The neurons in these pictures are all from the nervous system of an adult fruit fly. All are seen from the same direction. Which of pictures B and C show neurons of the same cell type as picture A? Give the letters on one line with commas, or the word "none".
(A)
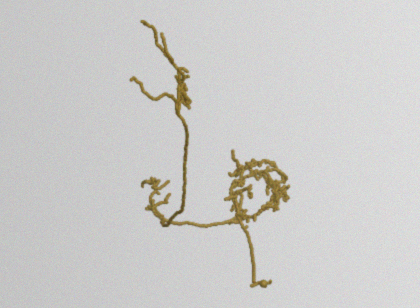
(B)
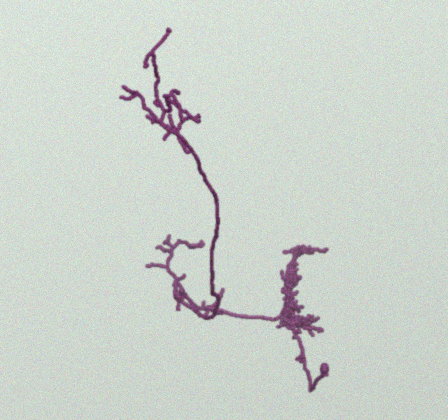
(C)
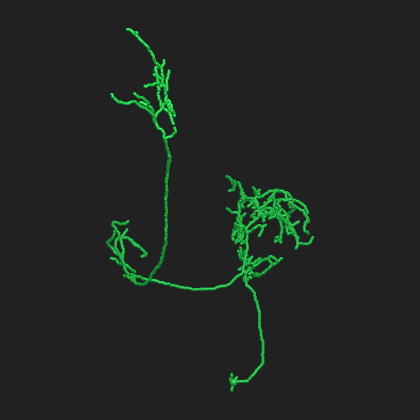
C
